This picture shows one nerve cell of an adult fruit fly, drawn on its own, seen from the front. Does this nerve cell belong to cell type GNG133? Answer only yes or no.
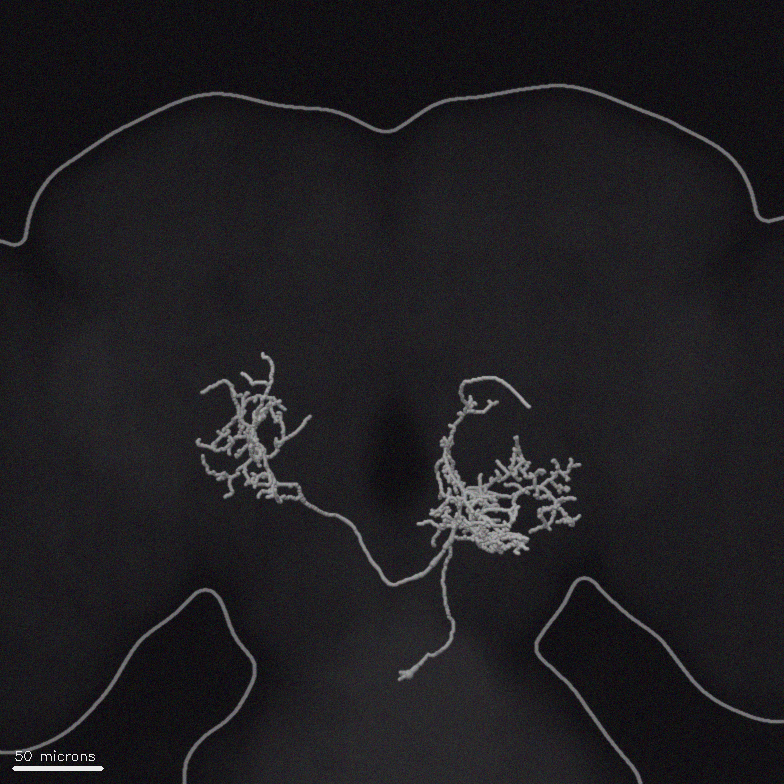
no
